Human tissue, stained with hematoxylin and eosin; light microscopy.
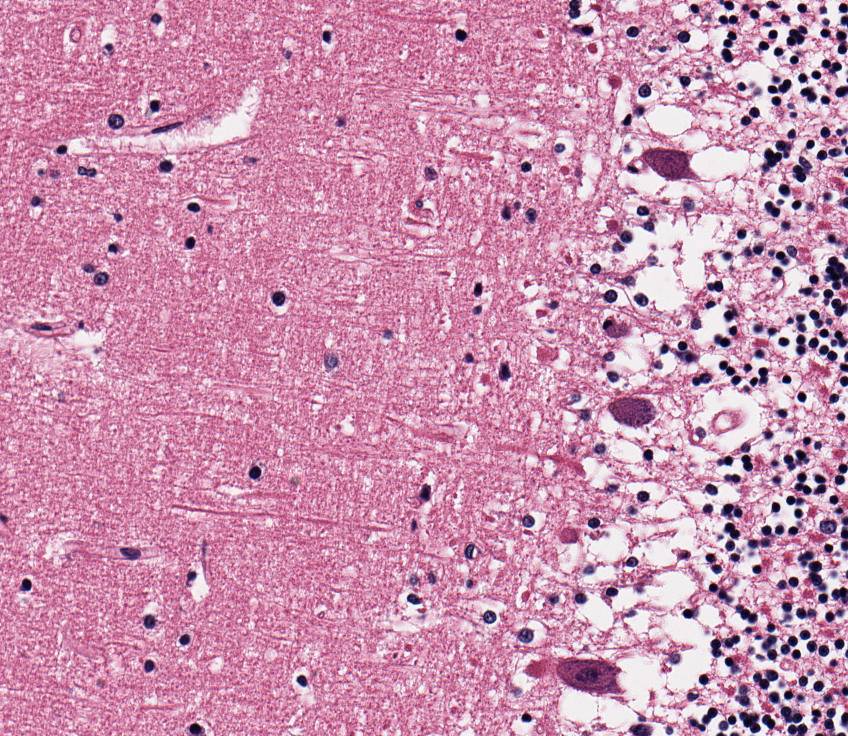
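Cerebellum. The large neurons here have plenty of purplish-pink granular cytoplasm around a single nucleus. Over at the right edge, cells crowd together, with small, round, dark-staining nuclei and barely visible cytoplasm. The left zone is fibrillar, its small nuclei scattered singly and well apart, and faint fibres and slit-like clefts there mostly run horizontally across.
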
